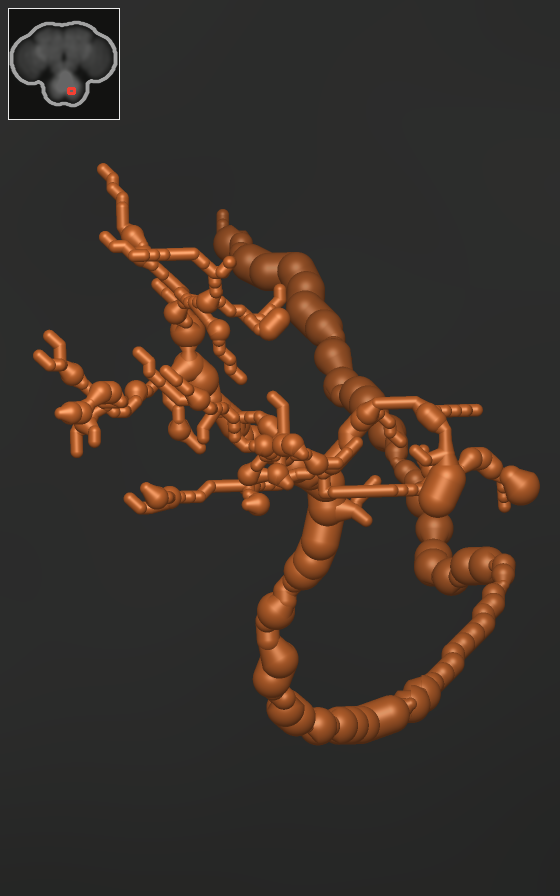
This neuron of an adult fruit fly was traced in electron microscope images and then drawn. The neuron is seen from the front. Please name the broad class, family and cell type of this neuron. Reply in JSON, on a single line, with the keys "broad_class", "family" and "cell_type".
{"broad_class": "sensory neuron entering the nerve cord", "family": "class mechanosensory tactile", "cell_type": "SNta20"}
